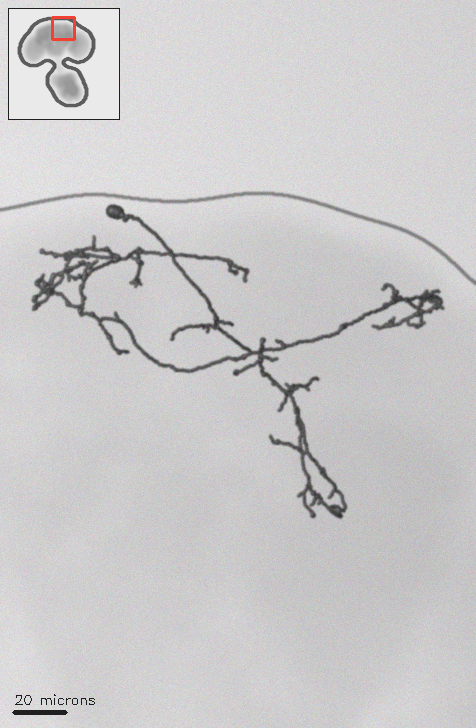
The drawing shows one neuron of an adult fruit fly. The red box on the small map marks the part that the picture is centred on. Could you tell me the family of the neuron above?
hemilineage SMPpd1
